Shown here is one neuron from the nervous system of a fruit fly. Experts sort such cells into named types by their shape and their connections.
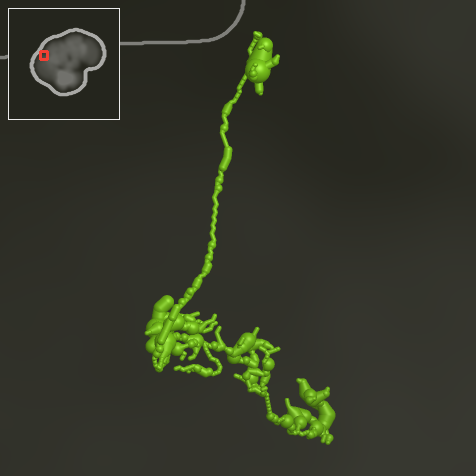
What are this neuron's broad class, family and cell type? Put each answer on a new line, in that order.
optic-lobe intrinsic neuron
Mi
Mi1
